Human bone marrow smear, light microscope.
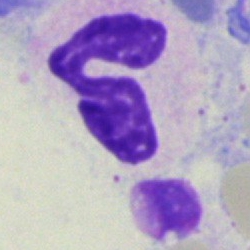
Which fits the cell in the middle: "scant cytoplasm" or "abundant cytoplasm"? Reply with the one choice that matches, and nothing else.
Abundant cytoplasm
